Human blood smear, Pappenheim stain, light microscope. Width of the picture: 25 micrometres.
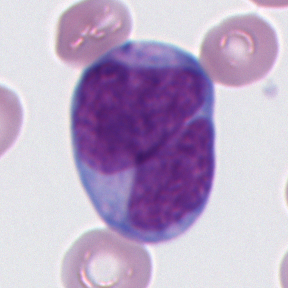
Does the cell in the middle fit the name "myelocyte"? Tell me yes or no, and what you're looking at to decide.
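A smooth oval about 18 by 13 micrometres, this cell is longer from top to bottom than from side to side, with no projections or blebs on its surface. Its nucleus fills about 70% of the cell's area. The cytoplasm is pale blue and shows no distinct granules.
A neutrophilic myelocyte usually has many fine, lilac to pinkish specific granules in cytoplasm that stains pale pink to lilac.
Both the pale blue colour and the lack of distinct granules speak against myelocyte.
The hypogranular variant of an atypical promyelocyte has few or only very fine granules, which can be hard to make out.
The absence of distinct granules agrees with that variant. The cell is an atypical promyelocyte, not a myelocyte.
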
